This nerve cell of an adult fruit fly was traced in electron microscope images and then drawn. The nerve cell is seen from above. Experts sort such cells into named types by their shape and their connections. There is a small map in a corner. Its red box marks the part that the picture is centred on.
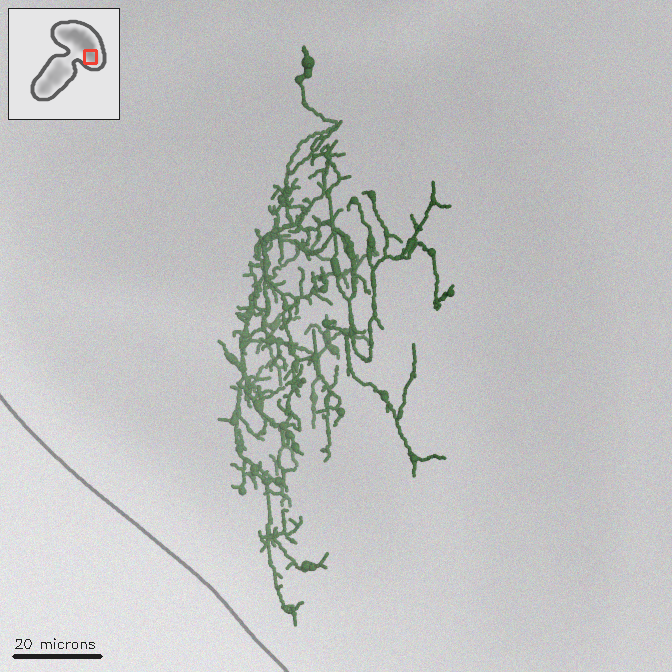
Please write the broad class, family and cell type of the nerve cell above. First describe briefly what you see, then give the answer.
It is in the brain and does not reach the nerve cord. By the scale bar it is about 130 microns tall in this view. The picture shows more than a hundred branch ends. It is an optic-lobe intrinsic neuron. Its family is Cm. It is of cell type Cm8.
